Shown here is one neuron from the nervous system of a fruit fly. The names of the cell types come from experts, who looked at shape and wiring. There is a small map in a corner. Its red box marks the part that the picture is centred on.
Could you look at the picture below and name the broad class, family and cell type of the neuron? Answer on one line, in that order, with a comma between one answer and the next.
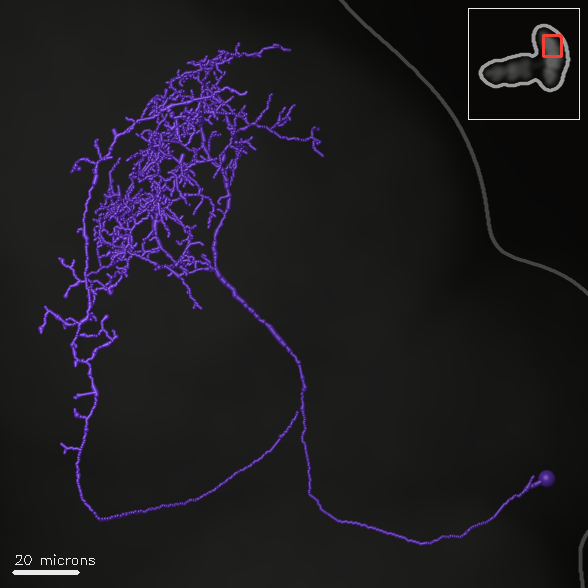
central-brain intrinsic neuron, hemilineage LALv1_ventral, PVLP089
